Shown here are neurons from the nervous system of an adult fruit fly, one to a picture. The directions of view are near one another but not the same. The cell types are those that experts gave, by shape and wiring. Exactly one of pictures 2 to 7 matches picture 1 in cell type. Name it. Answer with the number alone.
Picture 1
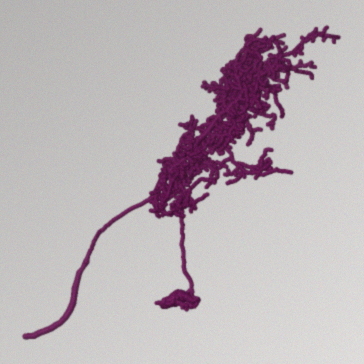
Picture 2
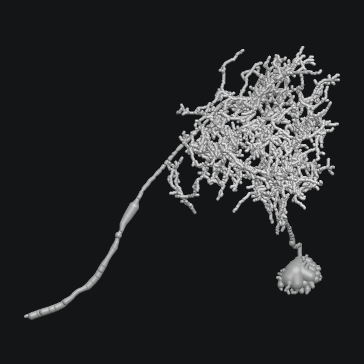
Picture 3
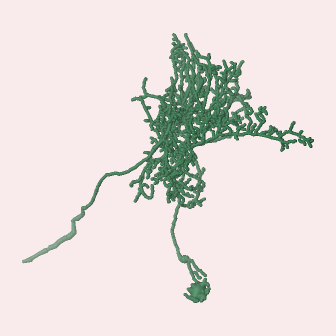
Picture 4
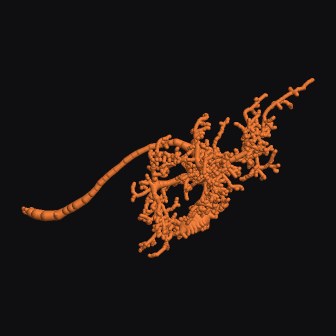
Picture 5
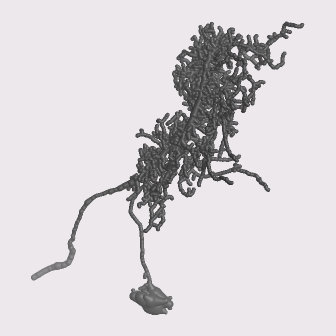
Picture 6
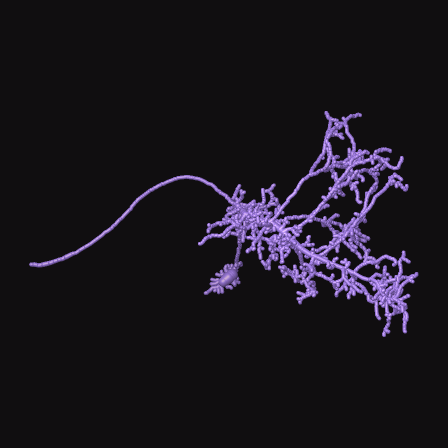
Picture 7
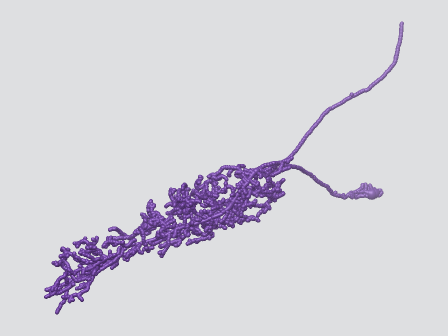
5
